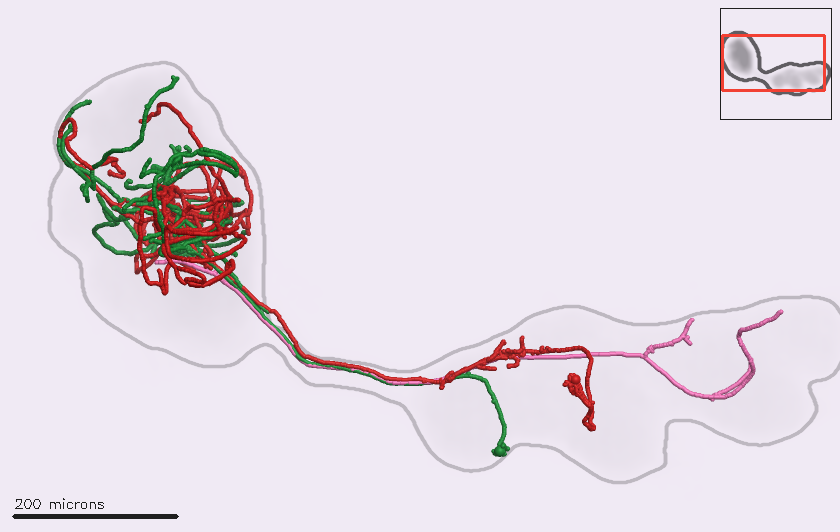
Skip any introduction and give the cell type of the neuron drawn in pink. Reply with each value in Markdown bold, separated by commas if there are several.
**SAxx01**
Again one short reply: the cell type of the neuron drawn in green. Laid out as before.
**AN27X013**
